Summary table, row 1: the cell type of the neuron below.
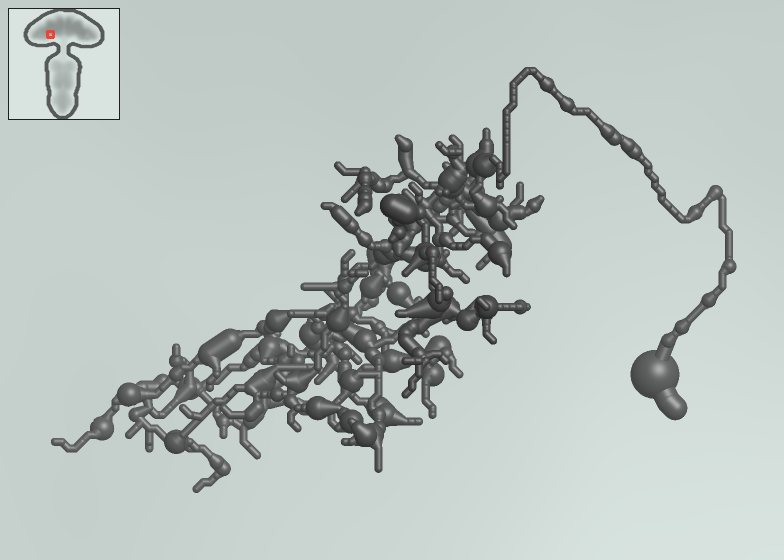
Li14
